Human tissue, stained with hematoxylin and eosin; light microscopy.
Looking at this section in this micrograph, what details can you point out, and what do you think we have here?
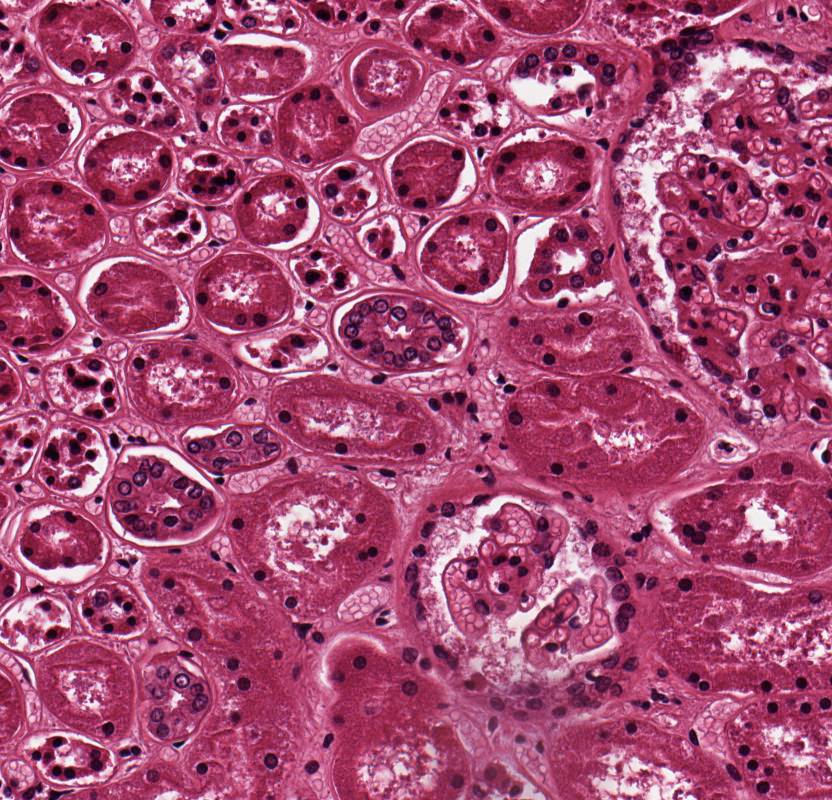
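Lower centre: a glomerulus, its lobulated capillary tuft ringed by clear space within a capsule. Another glomerulus is partly included at the right edge, upper half. Most tubules are lined by cells with deeply eosinophilic granular cytoplasm and fuzzy luminal borders. A few smaller tubules (centre of upper half) have paler cells, round nuclei crowding the lumen. This is renal cortex.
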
